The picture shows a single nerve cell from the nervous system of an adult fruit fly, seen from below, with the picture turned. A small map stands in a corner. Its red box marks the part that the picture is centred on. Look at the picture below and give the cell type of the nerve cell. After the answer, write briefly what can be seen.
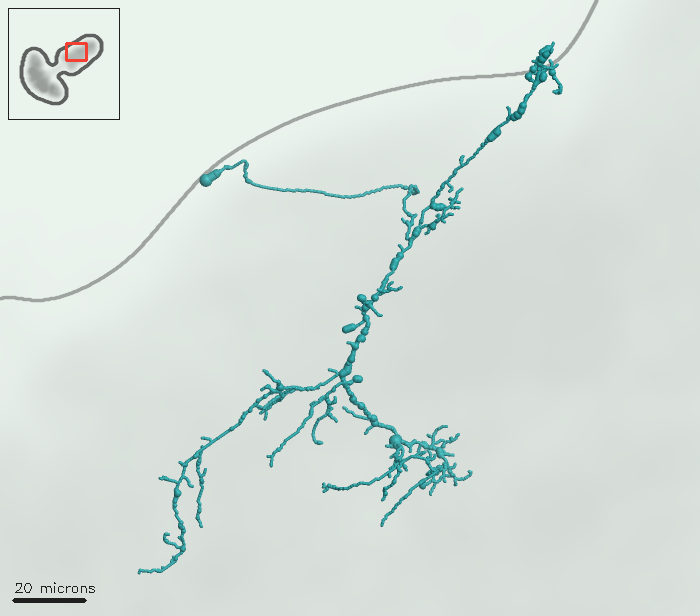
It is of cell type IN19A109_b. This is a nerve-cord intrinsic neuron. It is in the nerve cord and does not reach the brain. By the scale bar it is about 150 microns tall in this view. The picture shows dozens of branch ends.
